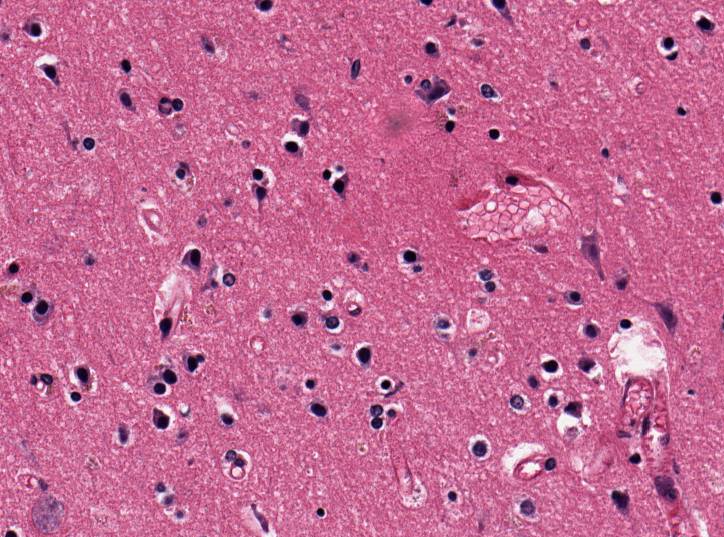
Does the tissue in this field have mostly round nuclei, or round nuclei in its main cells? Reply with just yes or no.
Yes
